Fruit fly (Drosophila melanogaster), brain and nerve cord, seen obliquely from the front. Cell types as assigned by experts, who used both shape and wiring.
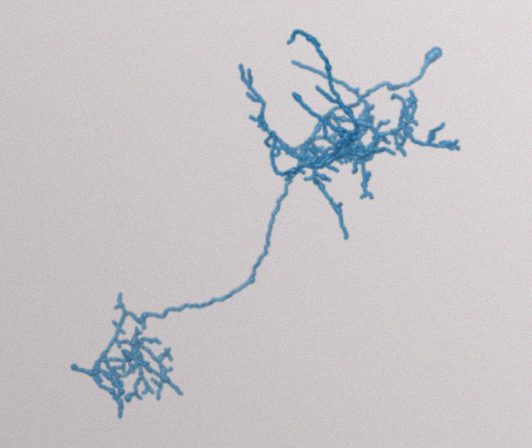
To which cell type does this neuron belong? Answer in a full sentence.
The cell type is PLP254.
